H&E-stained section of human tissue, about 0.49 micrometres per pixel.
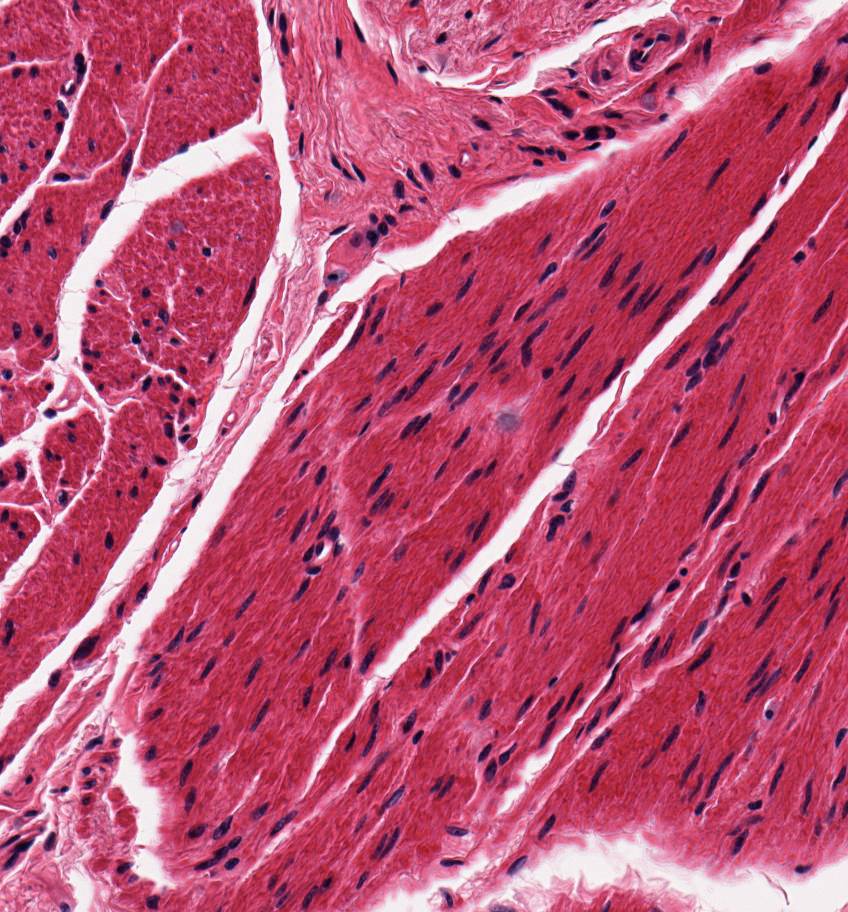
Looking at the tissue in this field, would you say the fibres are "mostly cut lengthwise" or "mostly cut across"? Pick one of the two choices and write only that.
Mostly cut lengthwise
